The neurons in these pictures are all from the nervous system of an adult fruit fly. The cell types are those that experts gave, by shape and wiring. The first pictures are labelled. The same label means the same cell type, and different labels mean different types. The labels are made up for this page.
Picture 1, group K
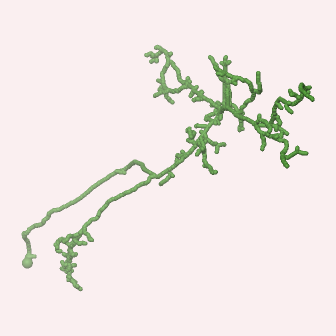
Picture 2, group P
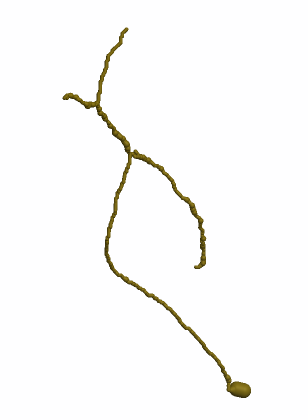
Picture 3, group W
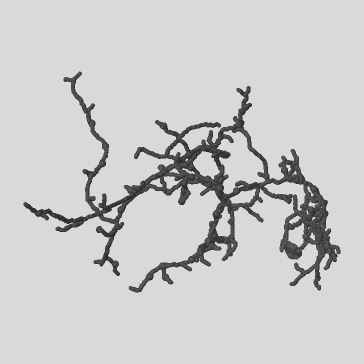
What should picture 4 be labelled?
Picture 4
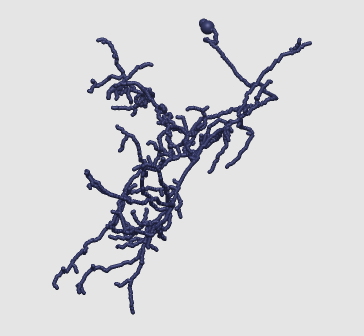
group K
